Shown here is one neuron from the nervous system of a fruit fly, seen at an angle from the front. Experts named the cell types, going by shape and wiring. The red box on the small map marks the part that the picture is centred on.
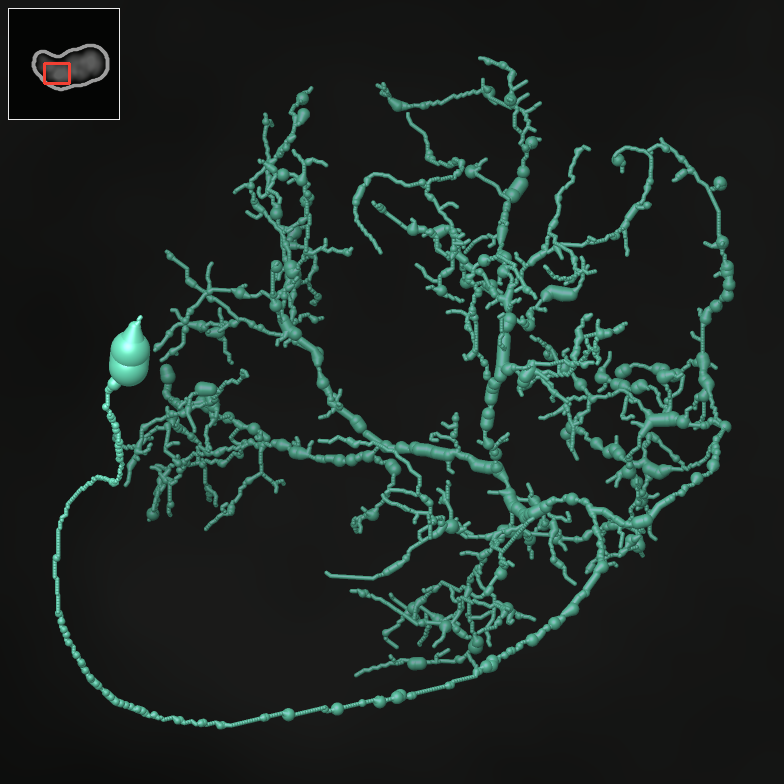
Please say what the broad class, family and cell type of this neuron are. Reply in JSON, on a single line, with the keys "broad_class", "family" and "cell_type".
{"broad_class": "nerve-cord intrinsic neuron", "family": "hemilineage 01A", "cell_type": "IN01A034"}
